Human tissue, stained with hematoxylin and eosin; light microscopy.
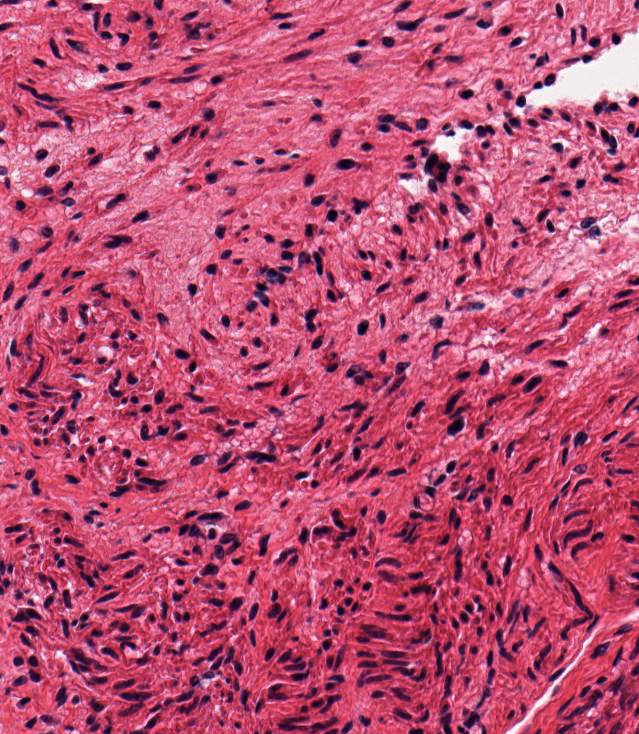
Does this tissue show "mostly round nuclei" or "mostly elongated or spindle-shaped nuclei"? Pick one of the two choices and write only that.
Mostly elongated or spindle-shaped nuclei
